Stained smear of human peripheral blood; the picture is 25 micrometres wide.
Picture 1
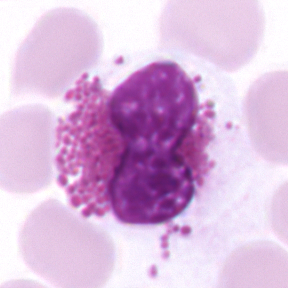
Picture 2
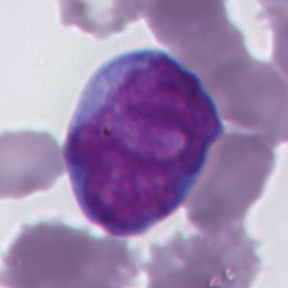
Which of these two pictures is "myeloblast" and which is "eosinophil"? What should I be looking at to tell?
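In this pair, the eosinophil is picture 1 and the myeloblast picture 2. The eosinophil, about 15 micrometres across, has a nucleus of two lobes, one above the other, joined by a broad band, with deep purple chromatin.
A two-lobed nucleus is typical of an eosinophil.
The myeloblast has an oval, smooth outline, and its nucleus fills almost the whole cell, with a pale, elongated area in the middle right and a single tiny dark dot on the left. Granules set the two apart most clearly: the eosinophil has coarse, round, reddish-pink granules, packed most densely on the left of the nucleus, with loose ones scattered outside the cell edge, mostly below it.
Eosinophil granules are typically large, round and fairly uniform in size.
The myeloblast shows no granules, only a thin blue rim of cytoplasm.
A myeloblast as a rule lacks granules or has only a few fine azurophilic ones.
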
